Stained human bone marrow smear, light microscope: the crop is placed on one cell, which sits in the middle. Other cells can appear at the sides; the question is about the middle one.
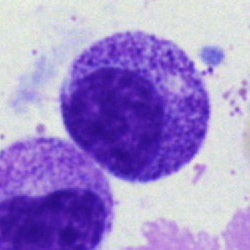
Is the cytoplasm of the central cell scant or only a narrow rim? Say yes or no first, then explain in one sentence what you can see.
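No. The cytoplasm forms a broad crescent mainly on the upper right side of the nucleus.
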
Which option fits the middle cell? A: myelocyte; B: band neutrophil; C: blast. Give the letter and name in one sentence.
The correct option here is A; the middle cell is a myelocyte.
